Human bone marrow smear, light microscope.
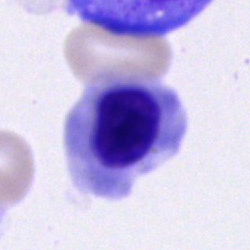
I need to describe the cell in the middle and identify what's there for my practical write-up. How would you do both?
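Take your time with the chromatin here: it's dense and stains dark purple. Search as you like, there's no nucleolus to be seen in the nucleus. The cytoplasm is a pale blue, and you'll see no granules in it. So this cell is an erythroblast.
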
